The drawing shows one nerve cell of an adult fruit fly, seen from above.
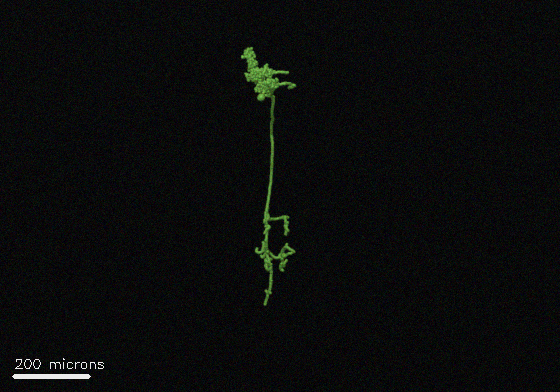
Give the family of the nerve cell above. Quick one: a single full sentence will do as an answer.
The nerve cell counts as part of family DNp.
